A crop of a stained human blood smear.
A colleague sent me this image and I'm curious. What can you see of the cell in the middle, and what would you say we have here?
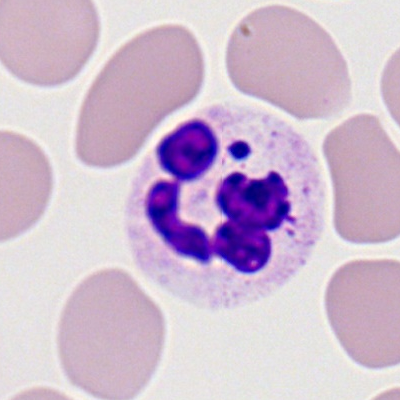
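Look first at the chromatin: dense and dark purple. The cytoplasm is plentiful and pale pinkish-lilac, with fine lilac granules scattered through it. Near the top, a small round dark purple dot lies apart from the lobes. This is a segmented neutrophil.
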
